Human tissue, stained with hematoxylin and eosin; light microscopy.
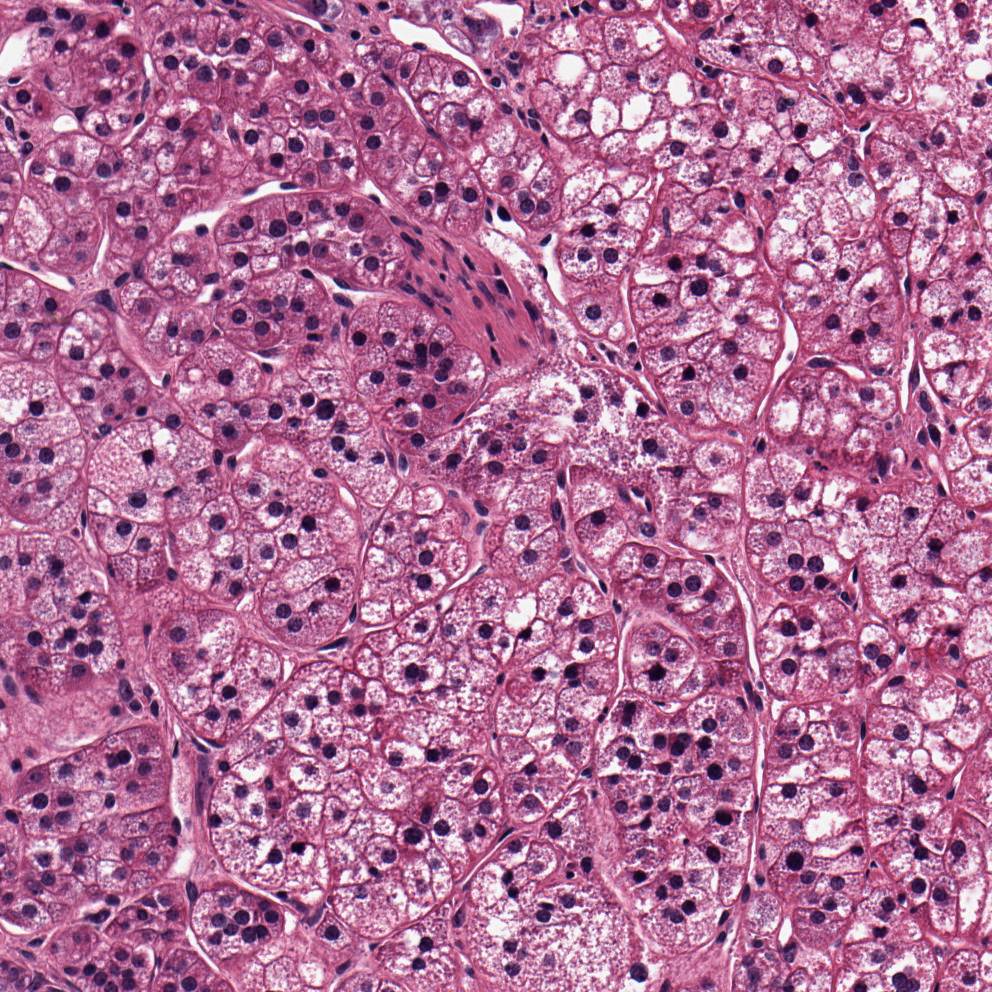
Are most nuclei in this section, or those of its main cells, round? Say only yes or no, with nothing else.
Yes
